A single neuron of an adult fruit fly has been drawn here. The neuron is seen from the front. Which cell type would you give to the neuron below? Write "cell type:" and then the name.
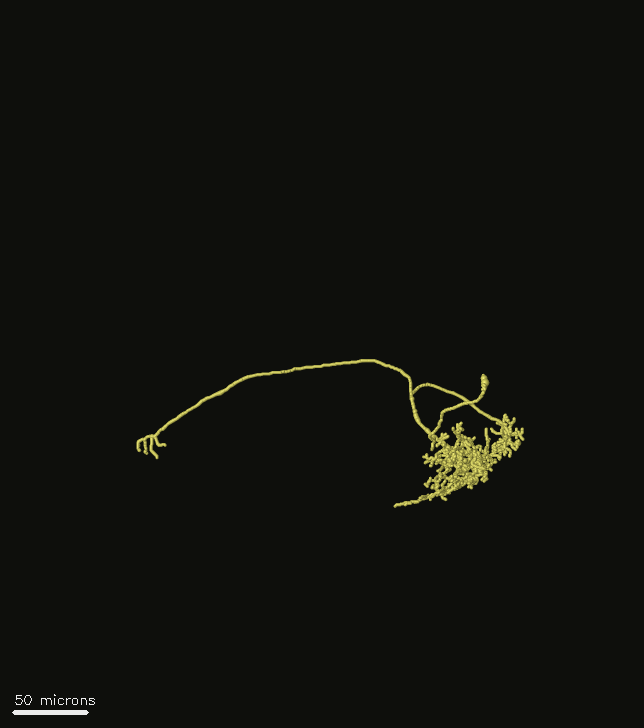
cell type: CB1076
